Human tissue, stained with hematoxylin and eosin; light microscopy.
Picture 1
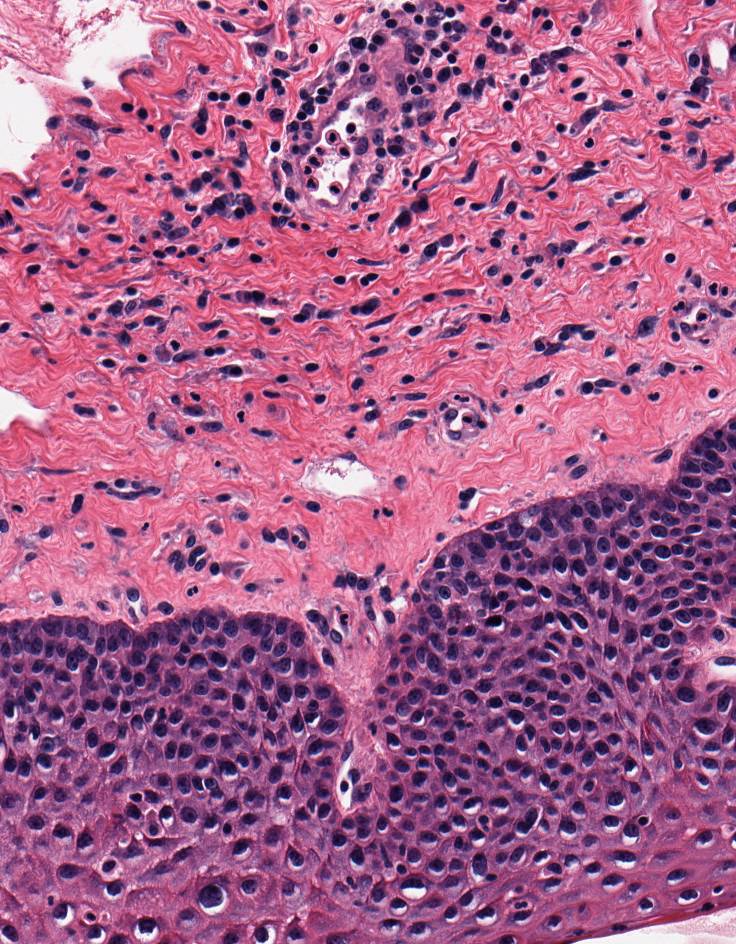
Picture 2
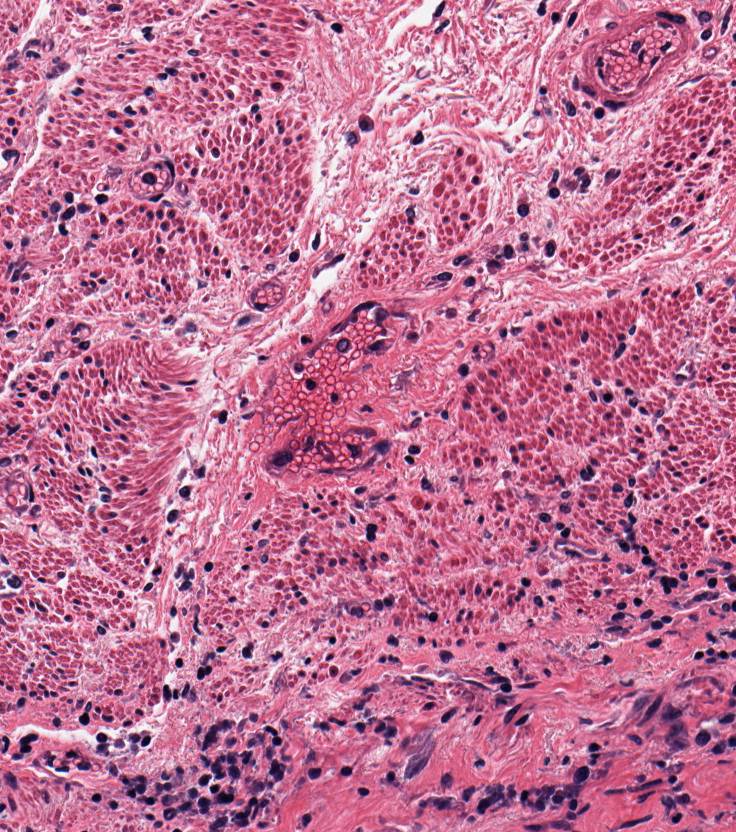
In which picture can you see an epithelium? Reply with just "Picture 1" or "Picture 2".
Picture 1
